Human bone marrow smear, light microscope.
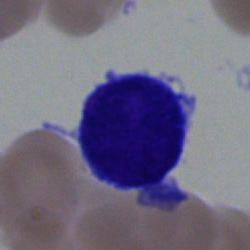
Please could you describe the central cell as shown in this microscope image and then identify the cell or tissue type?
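Nearly the whole cell is occupied by the nucleus. Its chromatin is dense and stains a dark purple-blue. Cytoplasm is very scant and forms no distinct rim around the nucleus. Small, irregular, pale-blue tags project from the cell surface, the largest at the lower edge. This cell is a blast.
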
